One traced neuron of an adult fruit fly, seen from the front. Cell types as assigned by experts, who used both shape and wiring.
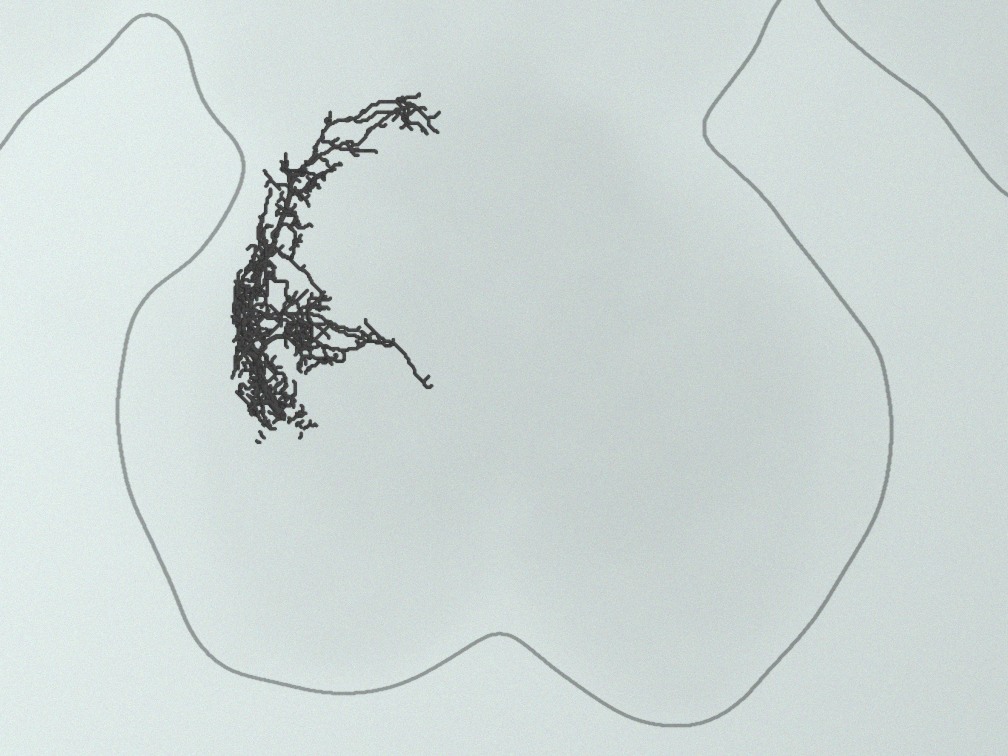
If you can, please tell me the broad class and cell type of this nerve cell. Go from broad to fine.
nerve-cord intrinsic neuron; INXXX011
